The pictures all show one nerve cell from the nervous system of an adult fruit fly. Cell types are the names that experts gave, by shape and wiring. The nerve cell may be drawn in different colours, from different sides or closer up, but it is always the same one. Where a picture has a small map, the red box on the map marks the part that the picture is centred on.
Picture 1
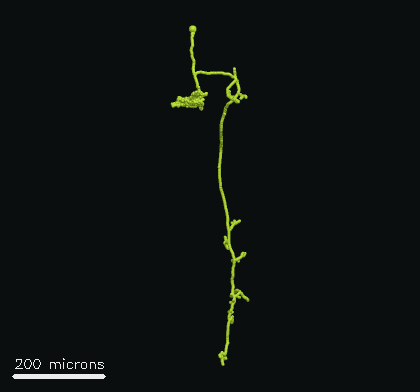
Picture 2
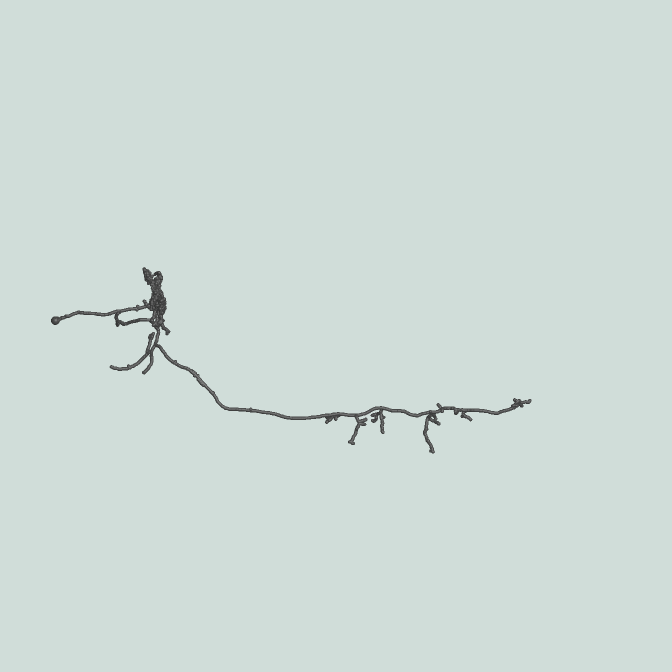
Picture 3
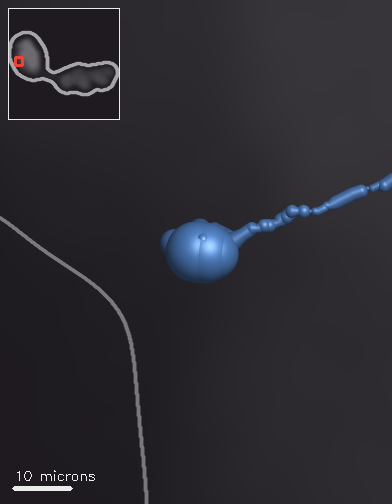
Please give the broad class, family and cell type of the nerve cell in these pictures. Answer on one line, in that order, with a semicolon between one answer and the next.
descending neuron; DNb; DNb06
